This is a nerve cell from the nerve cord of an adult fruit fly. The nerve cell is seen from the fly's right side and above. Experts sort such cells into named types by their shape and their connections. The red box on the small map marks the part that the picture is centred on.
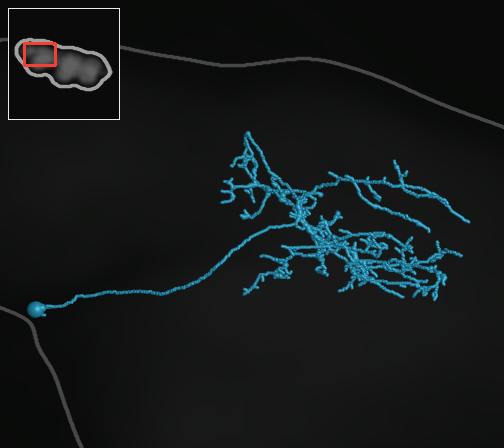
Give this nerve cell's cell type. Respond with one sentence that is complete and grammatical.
It is IN04B105 that is the cell type of the nerve cell.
